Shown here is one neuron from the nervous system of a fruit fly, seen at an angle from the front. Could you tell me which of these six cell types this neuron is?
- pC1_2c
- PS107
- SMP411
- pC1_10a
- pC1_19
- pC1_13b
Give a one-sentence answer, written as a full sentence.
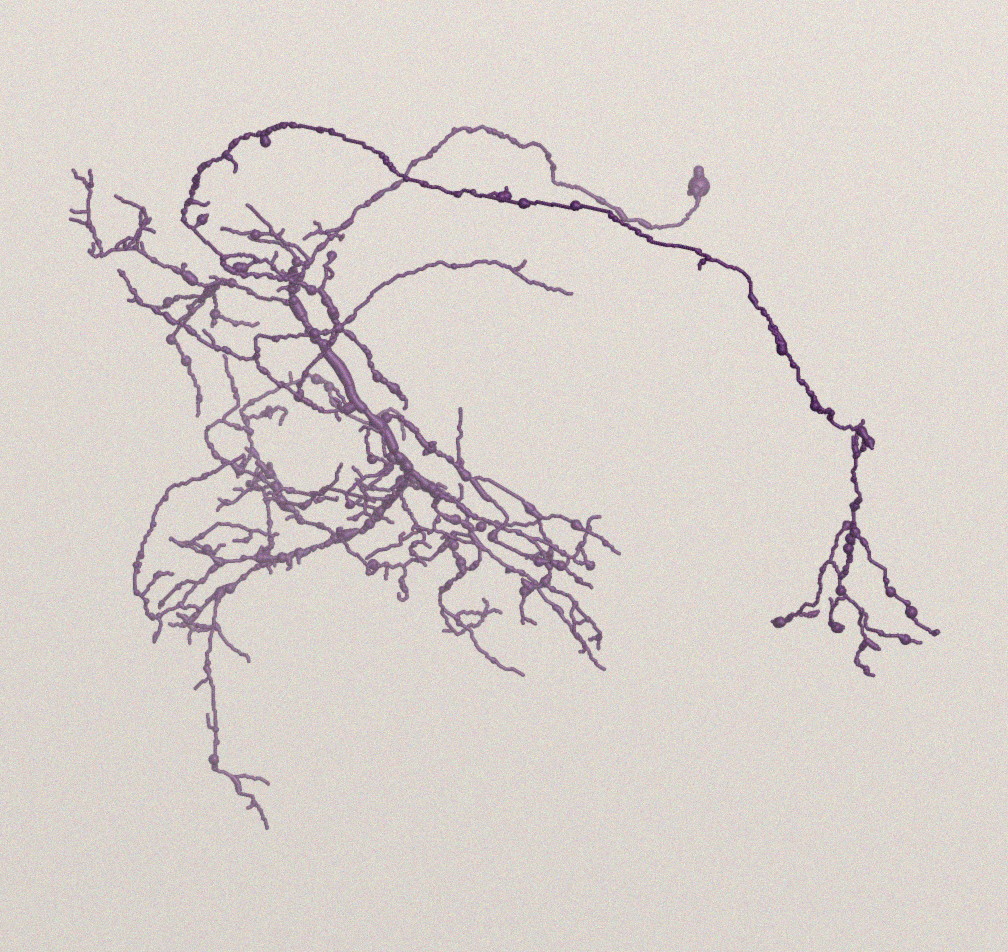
It is pC1_13b that this neuron is, by cell type.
